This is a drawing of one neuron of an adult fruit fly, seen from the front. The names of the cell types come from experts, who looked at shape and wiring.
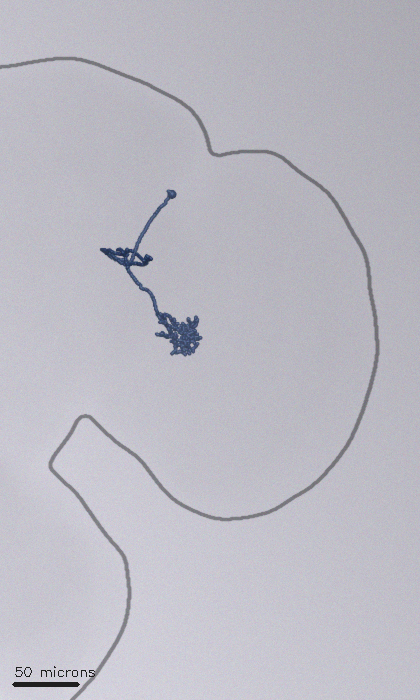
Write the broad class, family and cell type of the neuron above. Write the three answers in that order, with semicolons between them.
visual projection neuron; hemilineage VPNp3; LC21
